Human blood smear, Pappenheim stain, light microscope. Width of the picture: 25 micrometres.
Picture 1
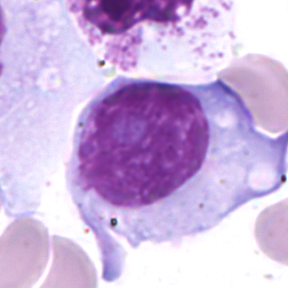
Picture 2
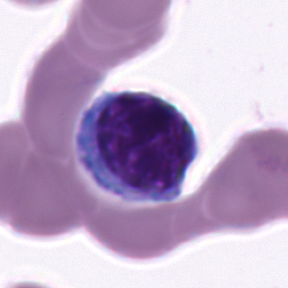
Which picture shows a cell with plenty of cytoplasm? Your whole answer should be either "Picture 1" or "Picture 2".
Picture 1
